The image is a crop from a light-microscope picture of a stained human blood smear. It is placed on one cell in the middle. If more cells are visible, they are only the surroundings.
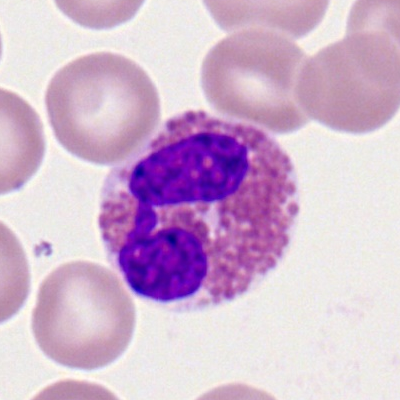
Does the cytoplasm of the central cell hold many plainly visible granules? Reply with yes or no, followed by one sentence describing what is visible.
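Yes. The cytoplasm is packed with orange-pink granules.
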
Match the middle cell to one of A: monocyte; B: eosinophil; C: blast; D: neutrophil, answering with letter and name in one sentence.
In this crop the middle cell is an eosinophil, so option B is the correct answer.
